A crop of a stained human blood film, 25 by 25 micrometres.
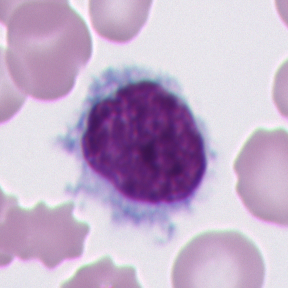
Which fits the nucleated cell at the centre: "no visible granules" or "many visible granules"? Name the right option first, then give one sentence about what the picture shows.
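No visible granules. No distinct granules are visible in the cytoplasm.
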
